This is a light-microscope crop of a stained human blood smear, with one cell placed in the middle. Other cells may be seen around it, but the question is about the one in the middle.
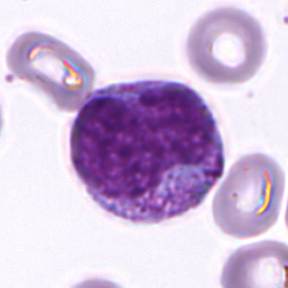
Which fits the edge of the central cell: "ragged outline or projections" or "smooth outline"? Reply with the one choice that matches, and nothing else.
Smooth outline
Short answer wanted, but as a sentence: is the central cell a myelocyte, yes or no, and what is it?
Yes, the middle cell of the field is a myelocyte.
